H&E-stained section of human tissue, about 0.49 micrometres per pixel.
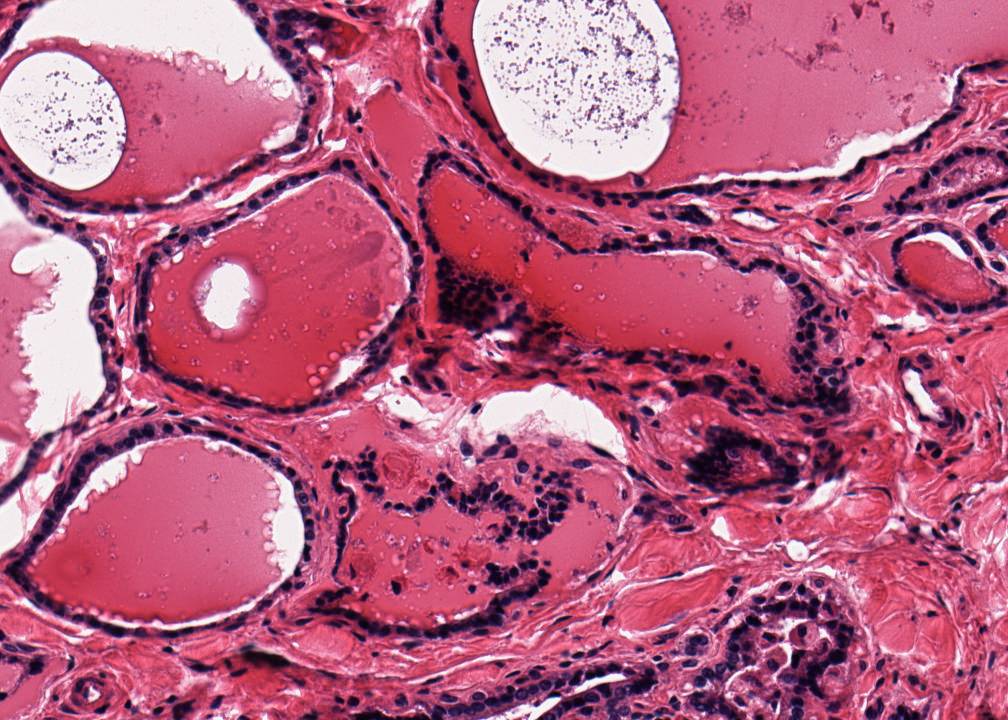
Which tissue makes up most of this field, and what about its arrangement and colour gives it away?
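What you're looking at is mainly thyroid follicle. Look at the follicle in the lower centre: it has a lumen, and its lining is crowded and folded into it.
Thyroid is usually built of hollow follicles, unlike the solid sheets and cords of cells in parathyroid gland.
Small clusters of densely packed dark nuclei sit between follicles in the centre and centre-right. The stroma is pink fibrous tissue with scattered spindle-shaped nuclei, broader towards the lower right.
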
